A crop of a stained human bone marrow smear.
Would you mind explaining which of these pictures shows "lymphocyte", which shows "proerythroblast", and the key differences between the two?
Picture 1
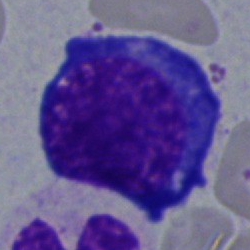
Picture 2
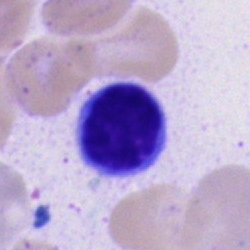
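So, picture 1 is the proerythroblast and picture 2 the lymphocyte. Taking outlines first, the proerythroblast's is irregular, with blunt angular corners rather than a smooth circle, whereas the lymphocyte's is round and smooth. Then the cytoplasm: in picture 1 it is a deep, intense blue, its rim widest on the right, with a paler zone at the upper right beside the nucleus. In picture 2 it makes only a very thin rim around the nucleus.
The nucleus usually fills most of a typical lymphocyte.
The lymphocyte's chromatin is dense and stains dark purple. Neither cell shows granules in its cytoplasm. Around them, I notice parts of two other dark nucleated cells at the bottom left edge of picture 1, and a small dark blue fragment below and to the left of the lymphocyte.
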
